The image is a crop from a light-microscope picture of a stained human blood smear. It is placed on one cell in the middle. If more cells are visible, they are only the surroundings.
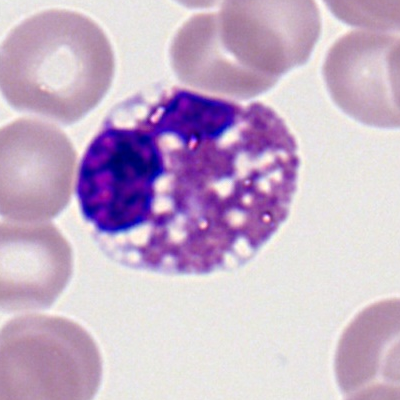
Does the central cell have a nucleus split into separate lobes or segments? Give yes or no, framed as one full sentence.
Yes, into two or more lobes the nucleus of this cell is divided.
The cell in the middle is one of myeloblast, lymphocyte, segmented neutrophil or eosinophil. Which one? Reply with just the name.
eosinophil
